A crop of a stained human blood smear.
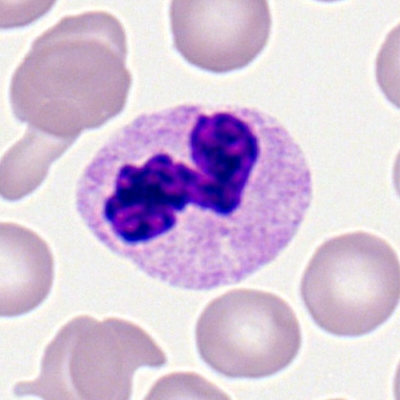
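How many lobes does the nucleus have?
Two, joined by a narrower segment and lying along a line from lower left to upper right.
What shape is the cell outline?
A smooth oval, wider than it is tall.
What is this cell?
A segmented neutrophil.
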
